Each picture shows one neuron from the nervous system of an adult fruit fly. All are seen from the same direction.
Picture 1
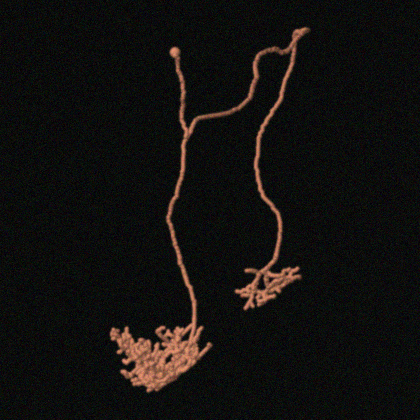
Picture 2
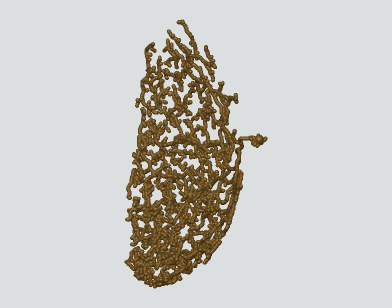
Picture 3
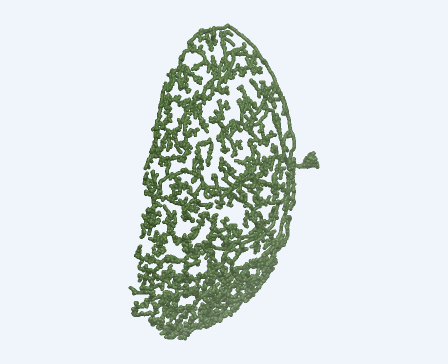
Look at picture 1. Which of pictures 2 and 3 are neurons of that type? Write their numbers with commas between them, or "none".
none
